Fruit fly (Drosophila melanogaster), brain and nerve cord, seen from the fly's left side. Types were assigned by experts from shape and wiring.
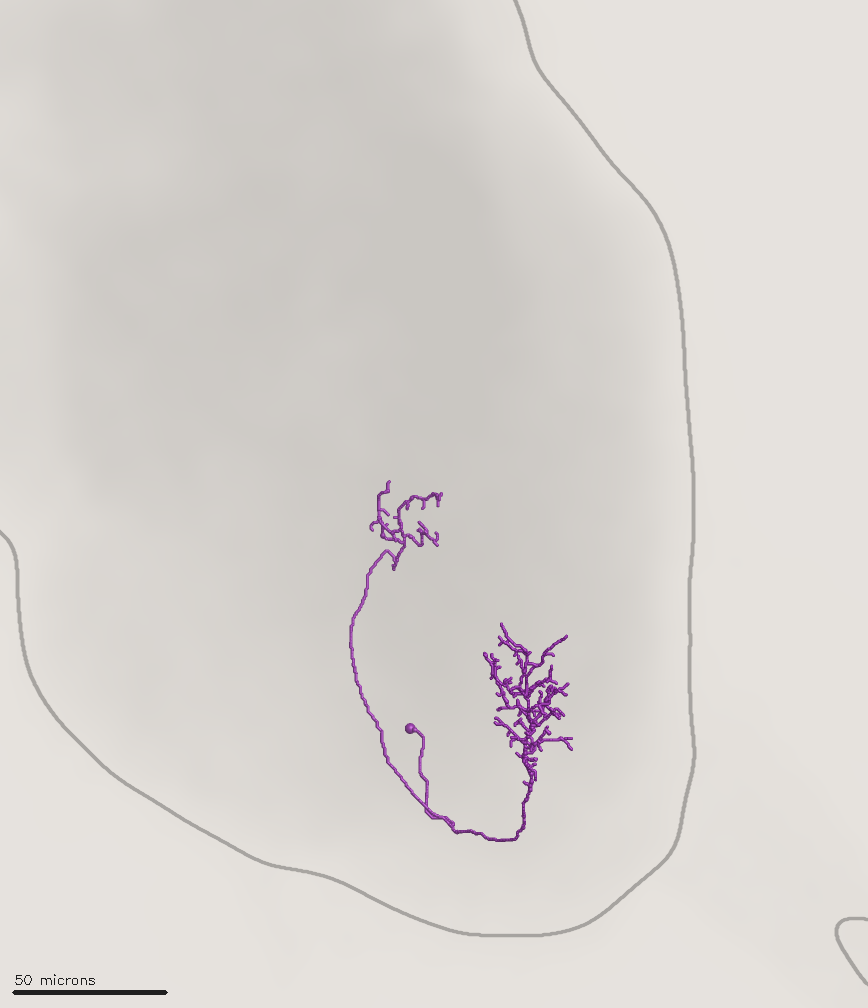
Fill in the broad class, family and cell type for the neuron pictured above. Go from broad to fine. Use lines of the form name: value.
broad class: optic-lobe intrinsic neuron
family: MeLo
cell type: MeLo4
